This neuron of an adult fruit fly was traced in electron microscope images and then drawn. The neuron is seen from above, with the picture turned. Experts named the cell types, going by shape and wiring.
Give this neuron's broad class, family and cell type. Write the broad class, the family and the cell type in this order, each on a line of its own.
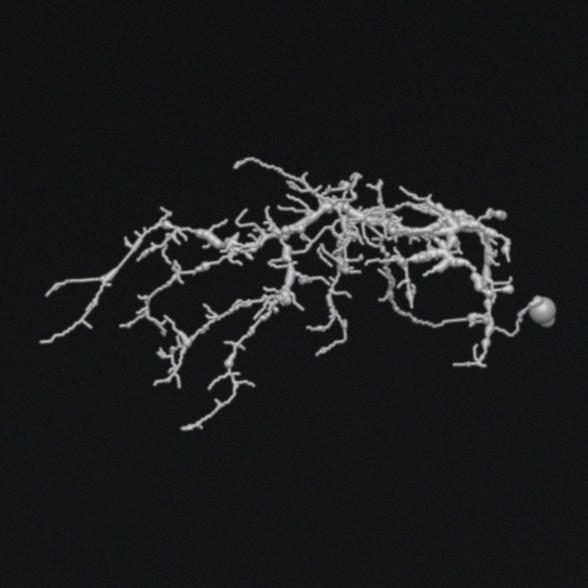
nerve-cord intrinsic neuron
hemilineage 13A
IN13A050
